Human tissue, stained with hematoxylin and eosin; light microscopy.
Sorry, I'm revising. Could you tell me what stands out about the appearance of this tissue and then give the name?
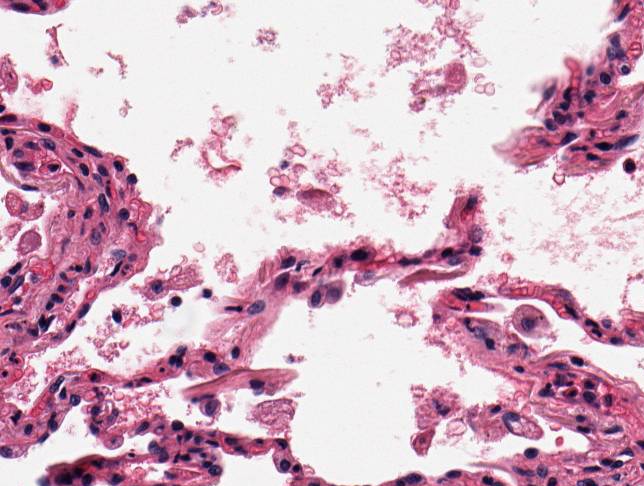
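Thin branching pink septa separate large open spaces occupying most of the upper half of the field. In the left and lower parts the septa are wider and more cellular than a single-cell-thick wall. A few rounded cells with round nuclei and pink cytoplasm lie loose in the spaces beside the septa. No glands are present anywhere. The tissue is lung.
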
